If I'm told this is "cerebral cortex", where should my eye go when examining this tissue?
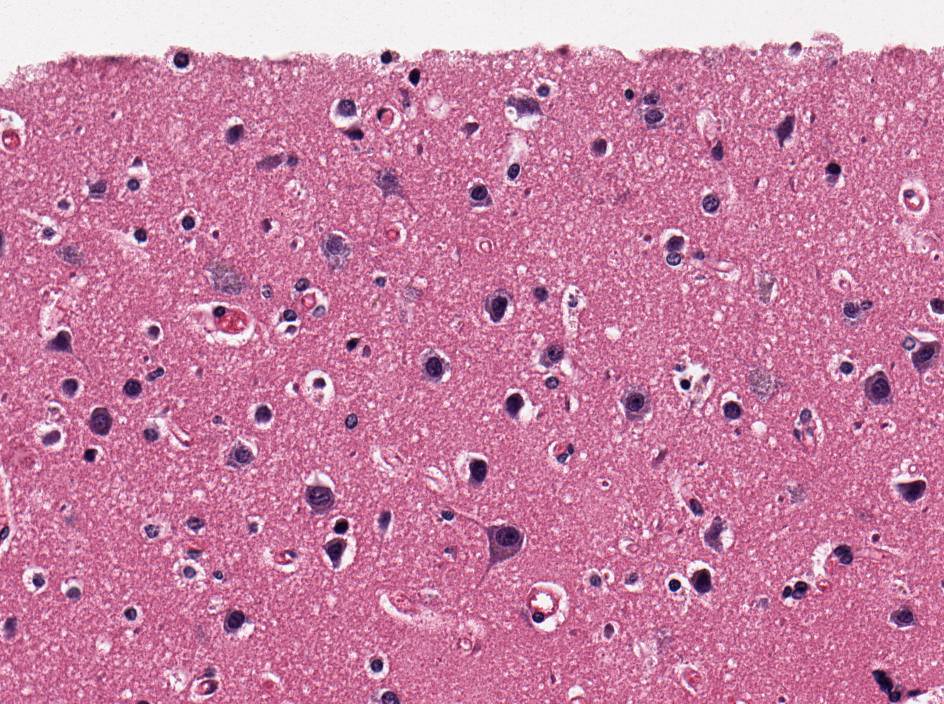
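What fits cerebral cortex here is a uniform pink, finely granular background holding cells scattered singly, with no glands, tubules or epithelium. Small, dark, round glial nuclei are spread throughout and outnumber the larger neurons.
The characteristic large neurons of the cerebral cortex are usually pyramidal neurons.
Left of the centre, a small vessel holds red blood cells. The pink background is also stippled with many small clear vacuoles.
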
